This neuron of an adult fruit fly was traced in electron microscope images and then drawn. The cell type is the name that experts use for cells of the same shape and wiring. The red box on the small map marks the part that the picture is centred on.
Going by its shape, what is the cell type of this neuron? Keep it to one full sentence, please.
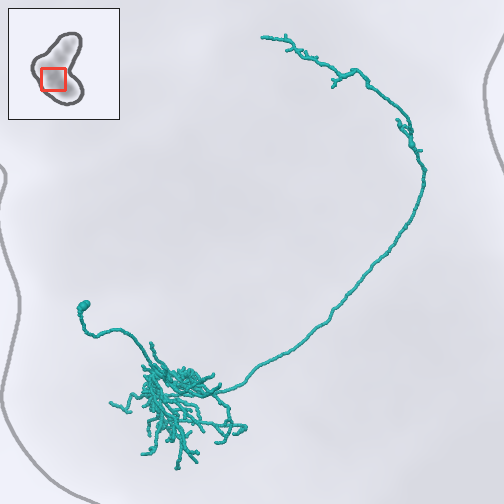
The cell type this neuron represents is M_lPNm11D.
